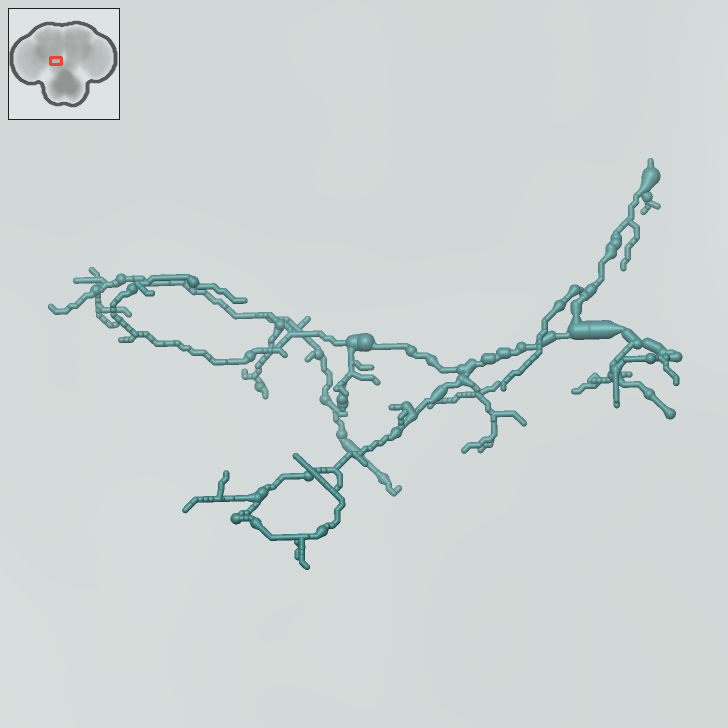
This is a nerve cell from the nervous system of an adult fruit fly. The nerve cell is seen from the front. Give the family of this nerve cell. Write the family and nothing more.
hemilineage MX3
